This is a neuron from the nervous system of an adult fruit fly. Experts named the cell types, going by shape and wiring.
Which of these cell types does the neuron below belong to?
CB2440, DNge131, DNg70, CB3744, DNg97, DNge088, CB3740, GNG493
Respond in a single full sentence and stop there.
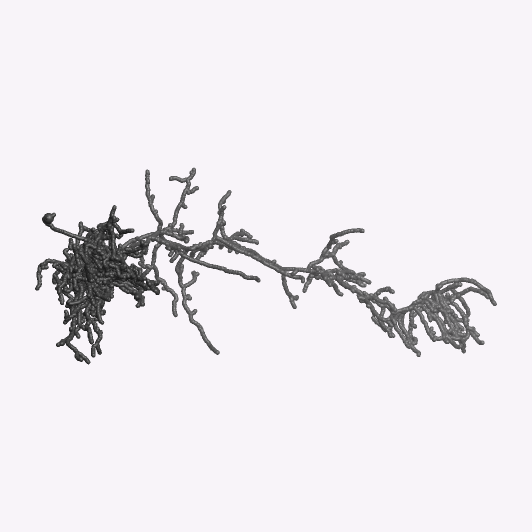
What this neuron is, by cell type, is DNg70.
